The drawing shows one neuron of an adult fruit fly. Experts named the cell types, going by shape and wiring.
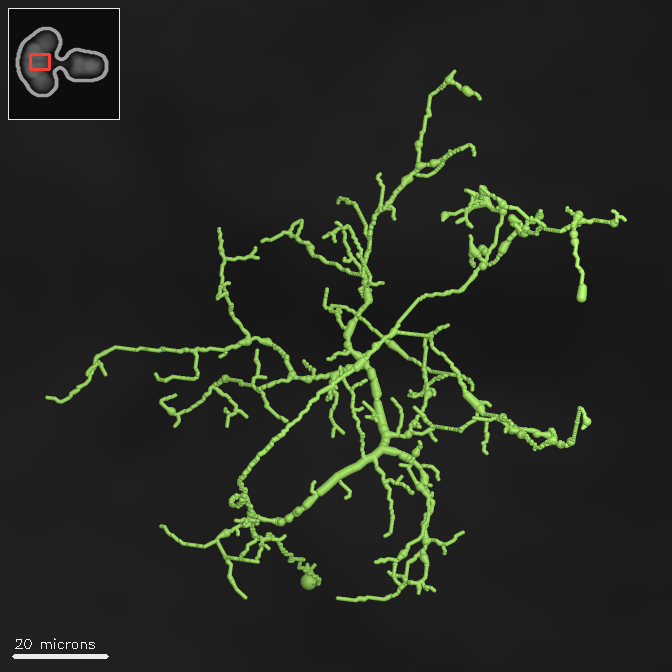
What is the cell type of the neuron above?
CB1260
